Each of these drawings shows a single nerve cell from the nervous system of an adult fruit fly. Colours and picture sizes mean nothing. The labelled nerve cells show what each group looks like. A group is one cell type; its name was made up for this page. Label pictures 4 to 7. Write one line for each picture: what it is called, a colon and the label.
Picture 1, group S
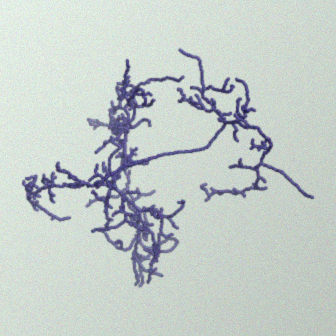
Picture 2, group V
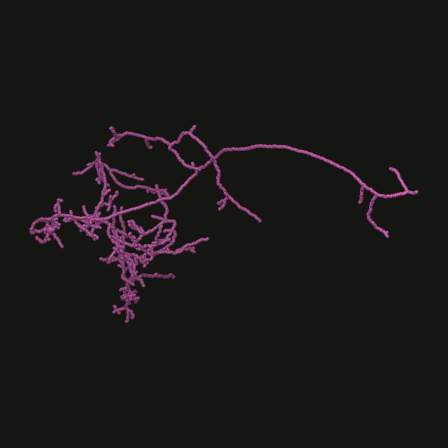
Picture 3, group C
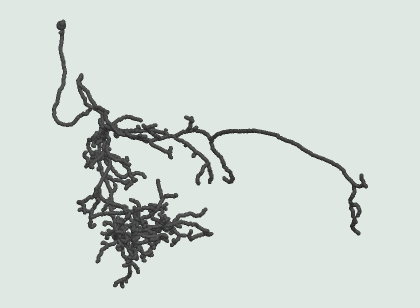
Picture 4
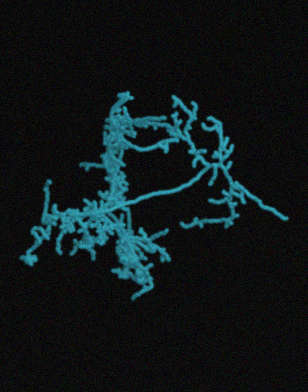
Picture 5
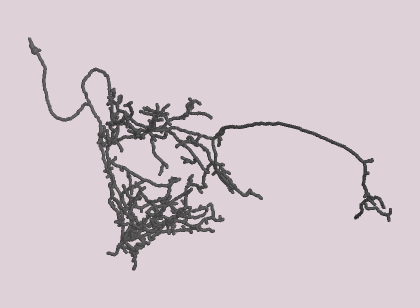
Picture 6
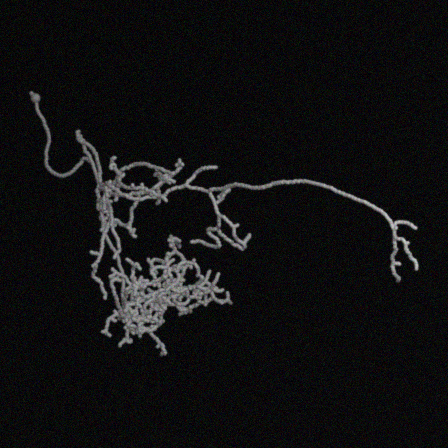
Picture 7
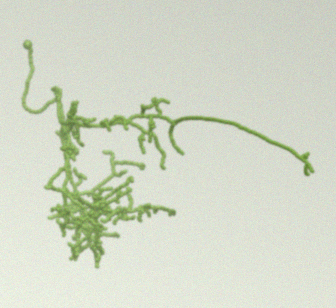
4: group S
5: group C
6: group C
7: group C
